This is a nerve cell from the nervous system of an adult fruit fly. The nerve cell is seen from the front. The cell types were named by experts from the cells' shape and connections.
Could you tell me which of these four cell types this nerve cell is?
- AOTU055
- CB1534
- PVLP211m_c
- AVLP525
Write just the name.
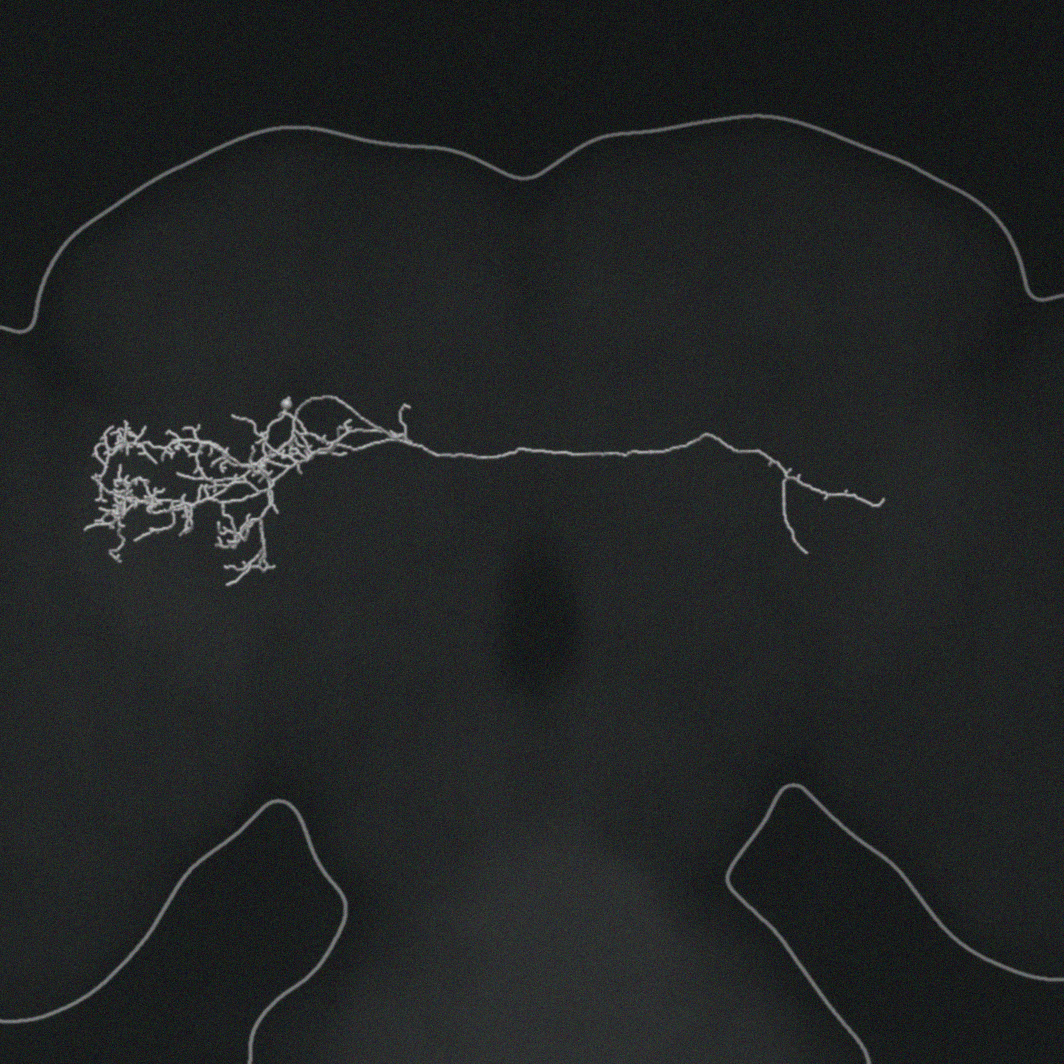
CB1534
